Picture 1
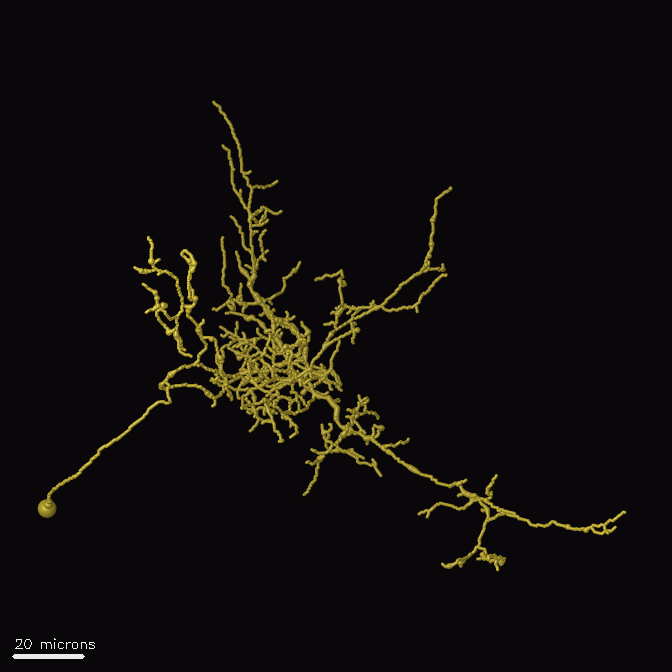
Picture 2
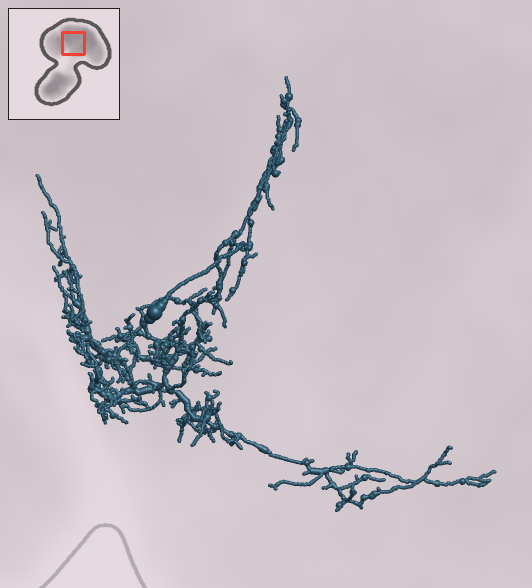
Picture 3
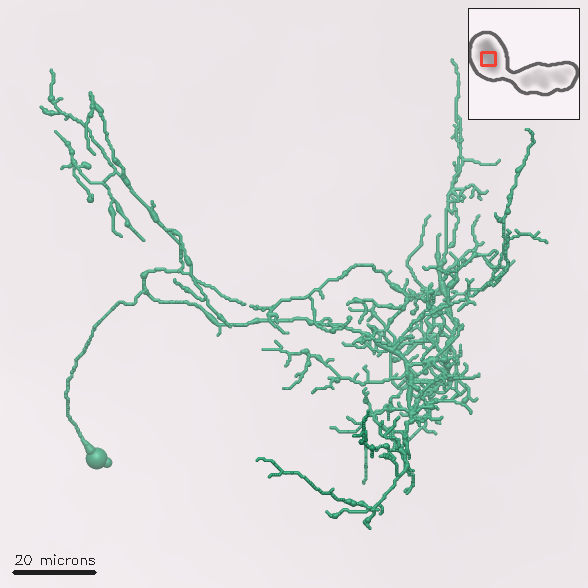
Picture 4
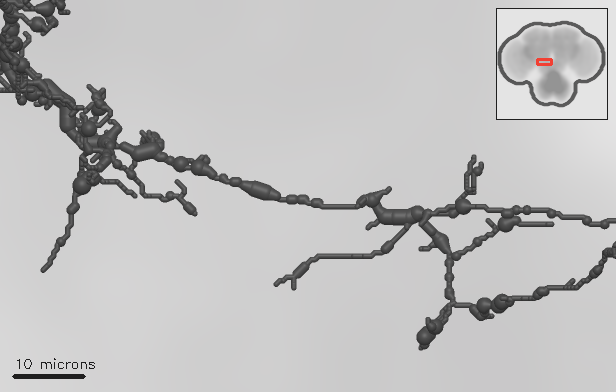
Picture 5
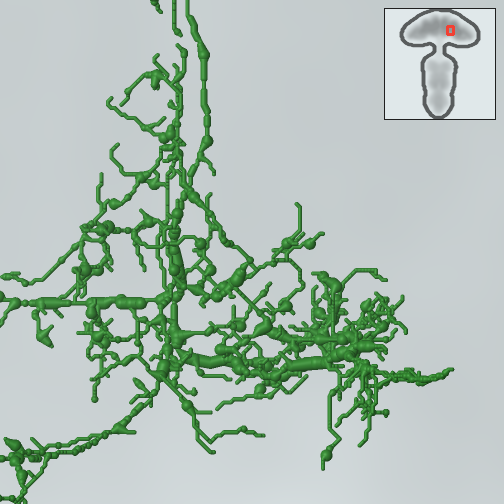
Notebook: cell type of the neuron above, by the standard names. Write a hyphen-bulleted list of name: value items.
- cell type: WED016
